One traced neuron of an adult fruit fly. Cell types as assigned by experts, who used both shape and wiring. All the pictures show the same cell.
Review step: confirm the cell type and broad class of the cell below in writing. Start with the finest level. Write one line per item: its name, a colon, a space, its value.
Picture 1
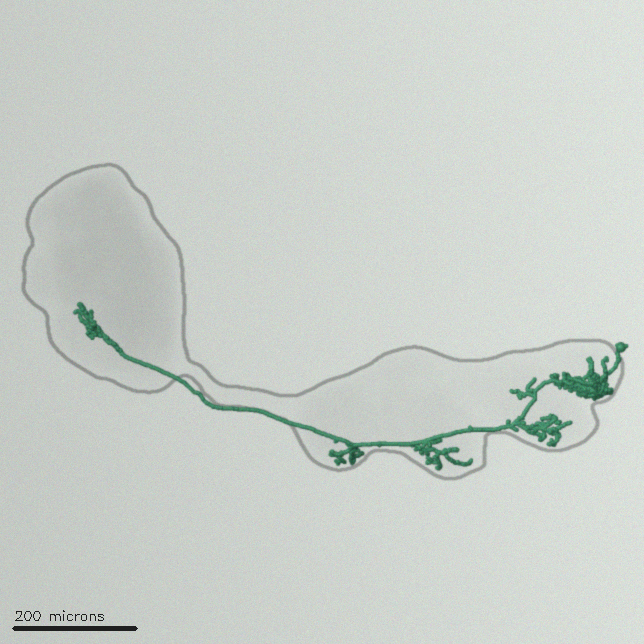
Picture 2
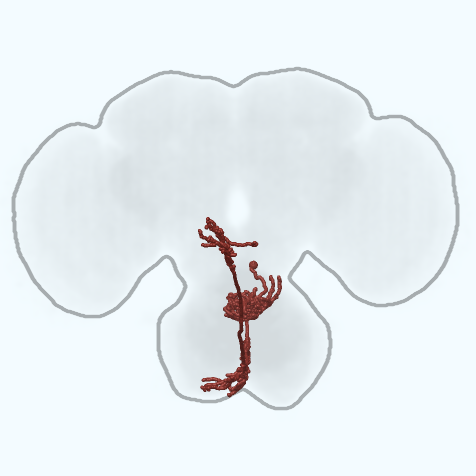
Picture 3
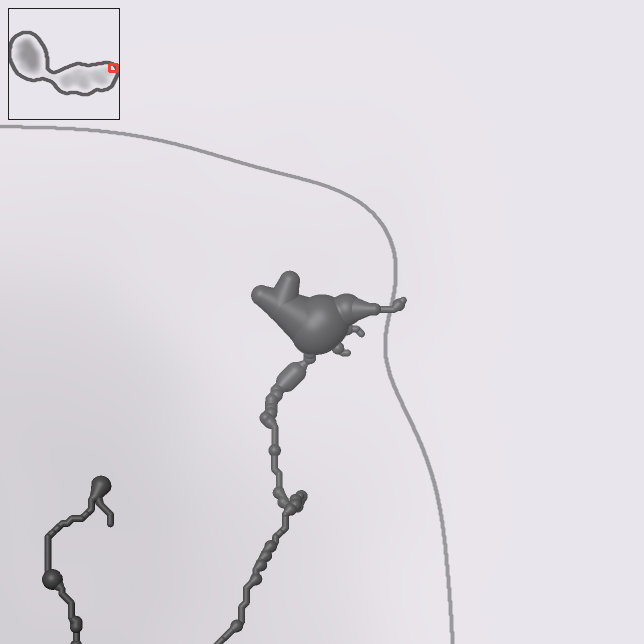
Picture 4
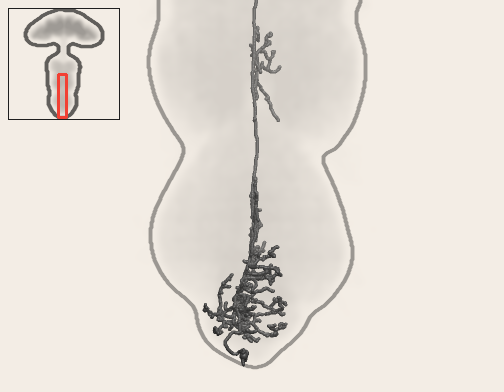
cell type: ANXXX196
broad class: ascending neuron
